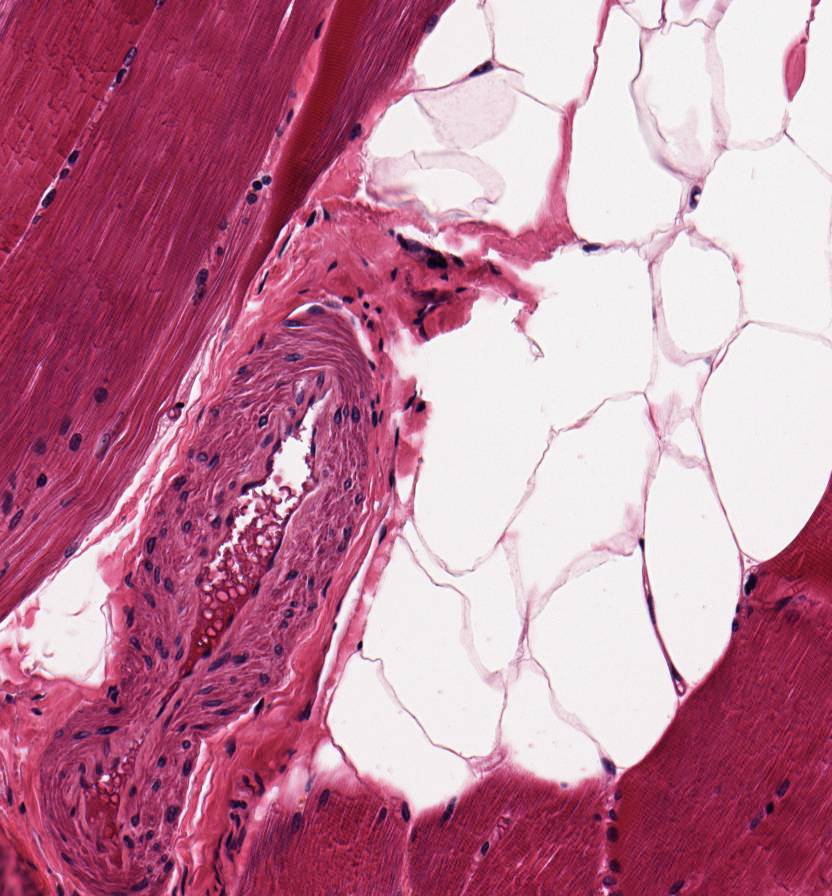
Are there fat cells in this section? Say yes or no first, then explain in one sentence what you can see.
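Yes. The fat cells appear as large empty polygonal spaces bounded by thin pink membranes, with only a few flattened nuclei at their edges.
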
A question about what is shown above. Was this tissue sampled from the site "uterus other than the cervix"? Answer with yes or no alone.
no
